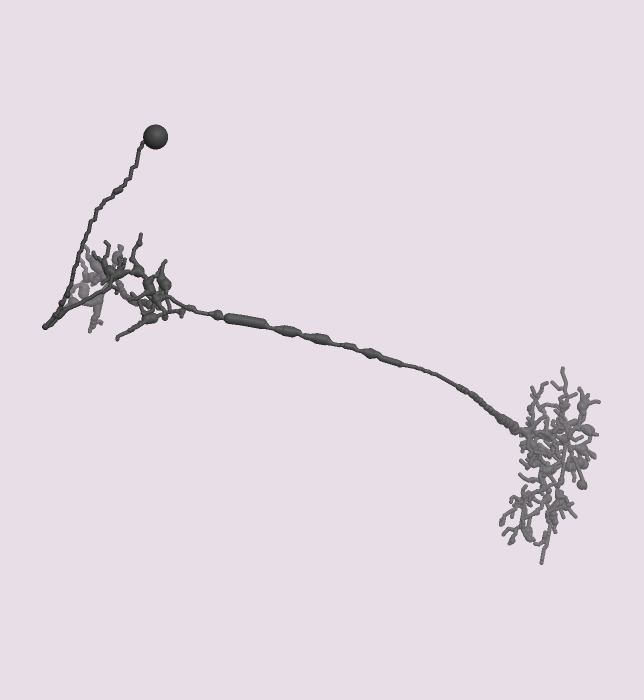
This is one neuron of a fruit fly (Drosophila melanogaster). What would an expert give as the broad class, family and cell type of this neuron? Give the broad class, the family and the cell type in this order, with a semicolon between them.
optic-lobe intrinsic neuron; Y; Y3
